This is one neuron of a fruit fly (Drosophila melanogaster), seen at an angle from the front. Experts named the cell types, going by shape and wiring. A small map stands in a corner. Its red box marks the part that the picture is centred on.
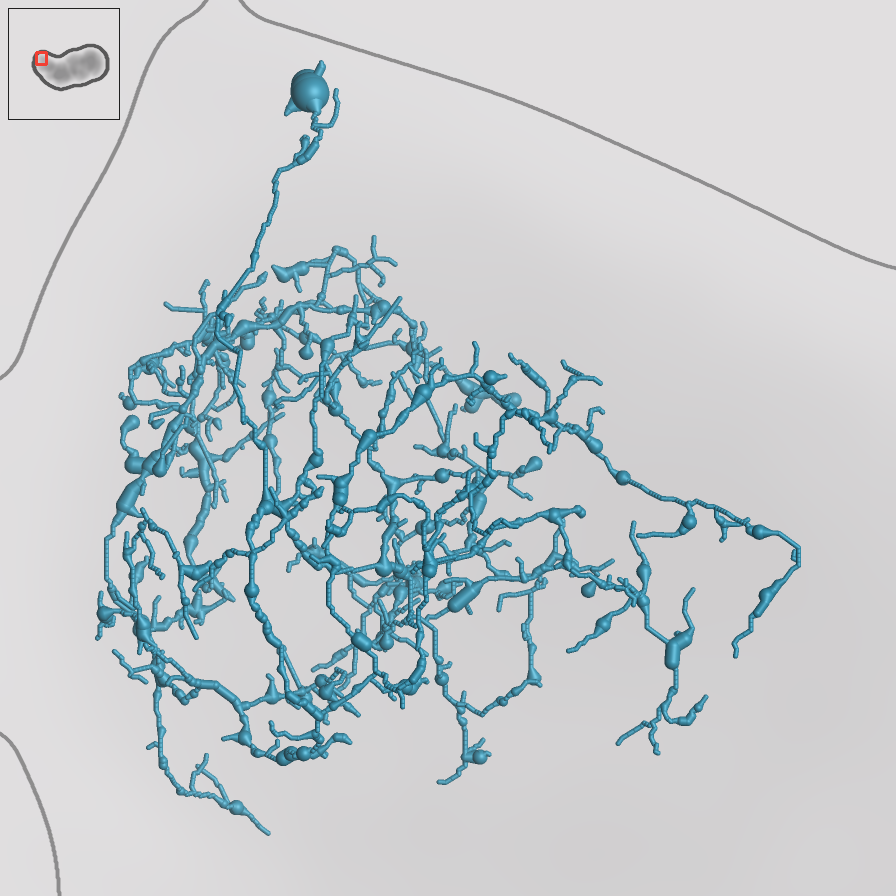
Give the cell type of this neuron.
INXXX394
